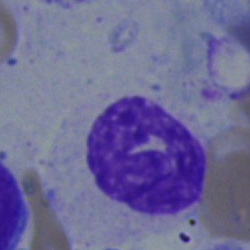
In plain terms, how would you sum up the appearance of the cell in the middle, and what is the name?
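Dark purple chromatin, coarse and patchy, with small paler spaces between the clumps. A pale crescent-shaped slit lies near the centre of the nucleus. A second dark nucleated cell is cut off at the lower left edge, and the image is slightly blurred. The central cell is a band neutrophil.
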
